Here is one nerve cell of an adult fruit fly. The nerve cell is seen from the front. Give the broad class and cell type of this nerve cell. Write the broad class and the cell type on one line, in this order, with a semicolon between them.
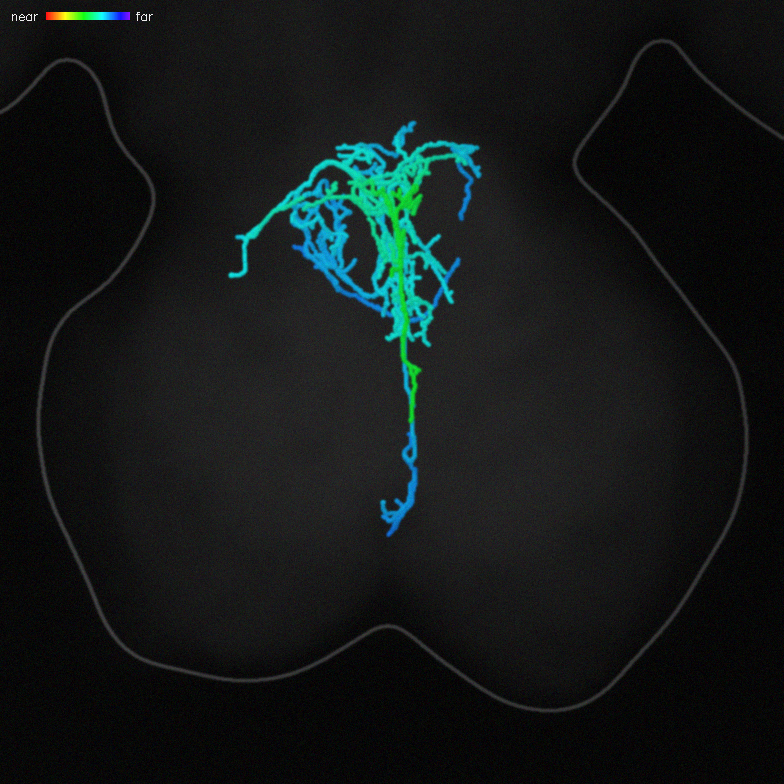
nerve-cord intrinsic neuron; INXXX295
